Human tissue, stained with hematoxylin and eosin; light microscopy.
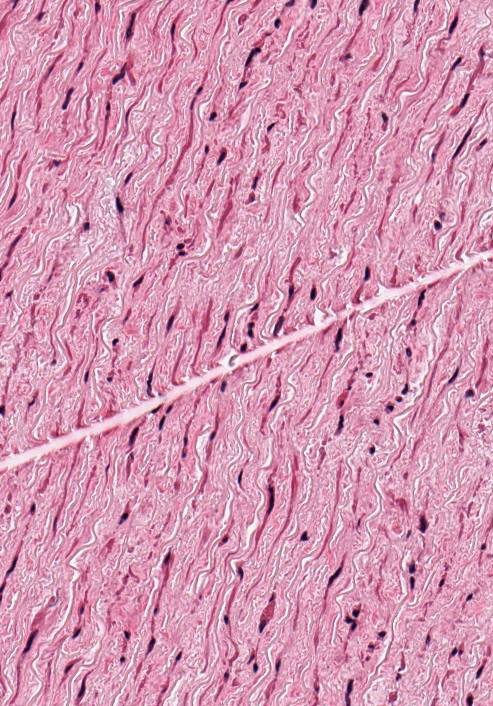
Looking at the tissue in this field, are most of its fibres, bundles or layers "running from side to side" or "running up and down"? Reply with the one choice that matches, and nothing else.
Running up and down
